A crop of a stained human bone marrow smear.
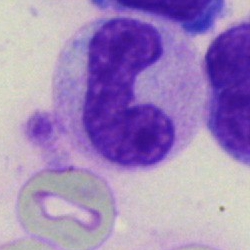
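Band neutrophil in the middle of the smear. Checked in turn: a rounded, smooth outline; a nucleus curved like a kidney, its deep notch opening to the right; dark purple chromatin clumped in patches; and cytoplasm with only fine, faint granules.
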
